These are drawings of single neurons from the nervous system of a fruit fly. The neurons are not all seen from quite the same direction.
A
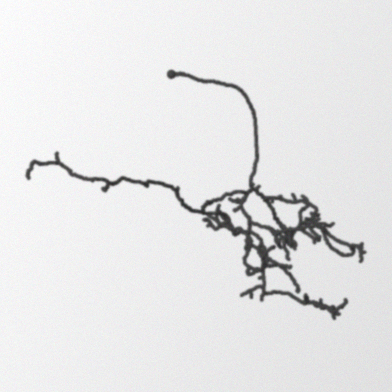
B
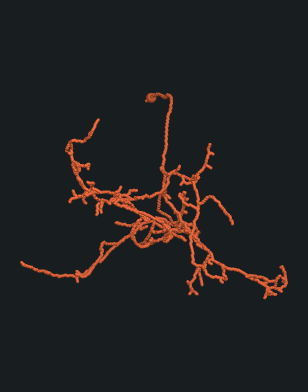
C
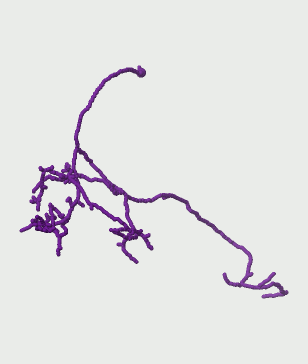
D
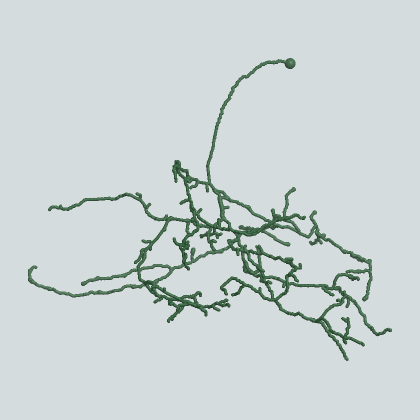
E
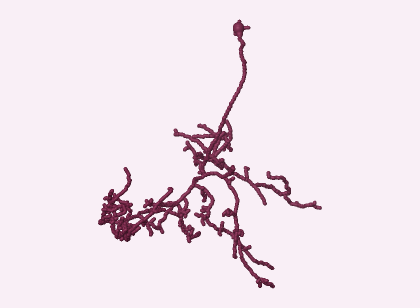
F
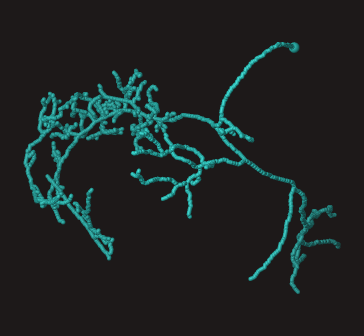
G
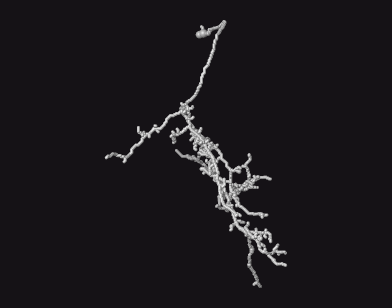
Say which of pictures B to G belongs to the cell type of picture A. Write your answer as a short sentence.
The neuron in picture C is of the same cell type.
